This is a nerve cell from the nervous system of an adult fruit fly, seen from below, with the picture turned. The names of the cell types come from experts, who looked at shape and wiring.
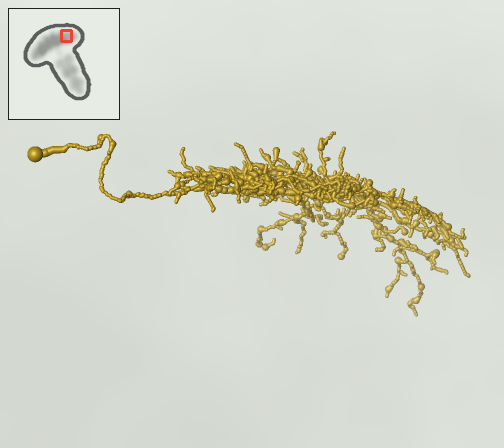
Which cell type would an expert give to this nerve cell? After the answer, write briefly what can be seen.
It is of cell type Pm7. It is an optic-lobe intrinsic neuron. The picture shows dozens of branch ends. In this view it is wider than it is tall.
